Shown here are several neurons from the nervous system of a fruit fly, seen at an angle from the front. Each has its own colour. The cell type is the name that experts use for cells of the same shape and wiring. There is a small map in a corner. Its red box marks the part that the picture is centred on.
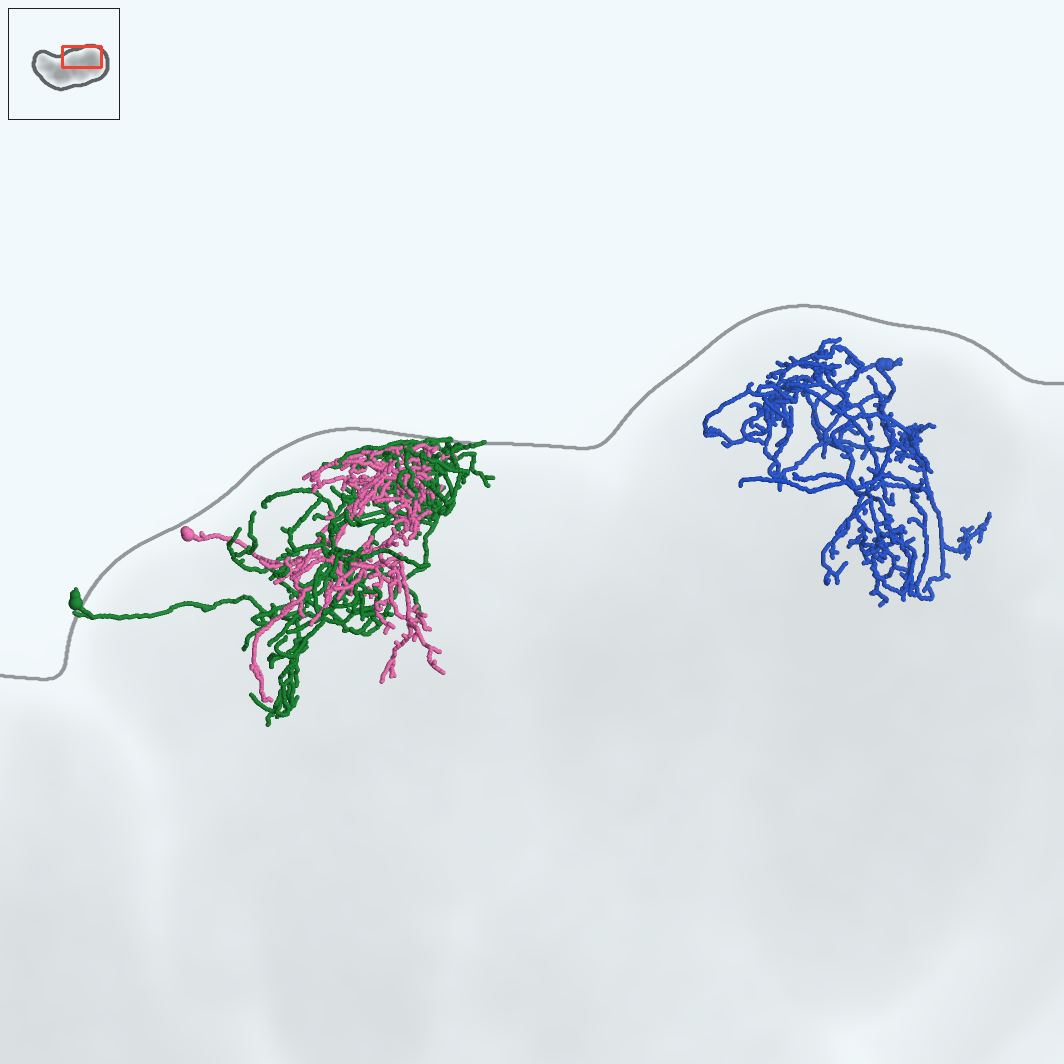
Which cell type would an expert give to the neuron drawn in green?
SLP385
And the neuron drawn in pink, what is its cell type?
CB3539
